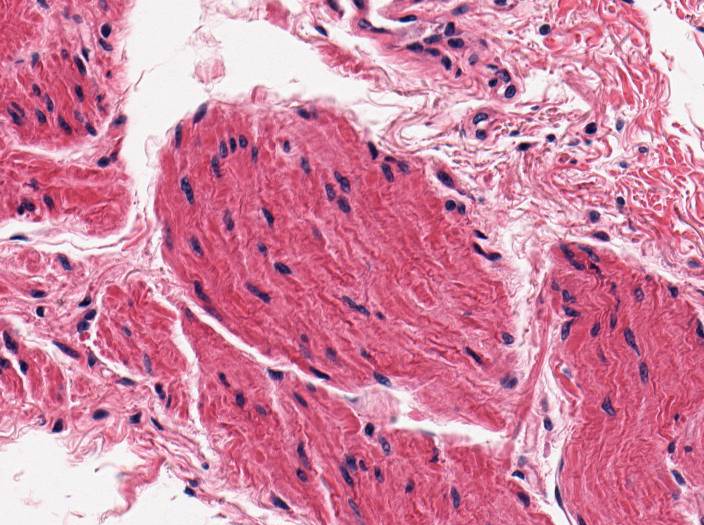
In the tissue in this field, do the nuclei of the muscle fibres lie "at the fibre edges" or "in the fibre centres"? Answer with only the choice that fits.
In the fibre centres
